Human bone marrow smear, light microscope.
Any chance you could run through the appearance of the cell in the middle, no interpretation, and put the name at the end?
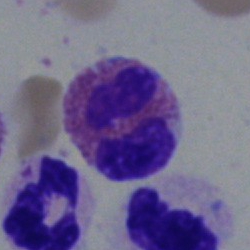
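Nucleus: divided into two lobes, lying one above the other. Chromatin: dark purple and condensed. Cytoplasm: filled with pink-orange granules. Name: eosinophil.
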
